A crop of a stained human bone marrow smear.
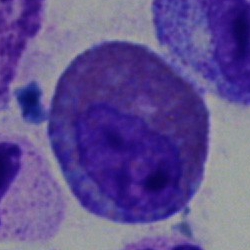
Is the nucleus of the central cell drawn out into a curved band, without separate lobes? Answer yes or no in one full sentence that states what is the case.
No, it is a compact round or oval mass that the nucleus forms.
